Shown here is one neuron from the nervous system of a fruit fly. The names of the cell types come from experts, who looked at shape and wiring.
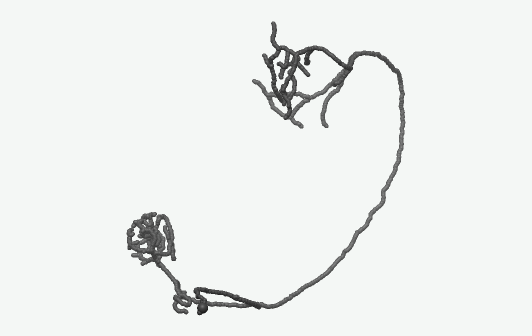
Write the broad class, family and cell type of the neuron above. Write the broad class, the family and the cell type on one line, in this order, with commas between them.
central-brain intrinsic neuron, hemilineage ALlv1, M_lvPNm45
